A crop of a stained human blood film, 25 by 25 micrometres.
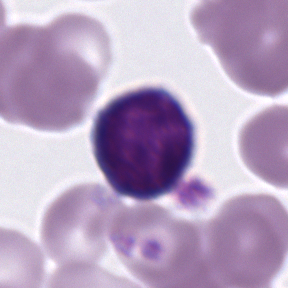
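Typical lymphocyte: the nucleated cell at the centre of a stained smear of human peripheral blood. Its nucleus fills almost the whole cell, leaving at most a very thin rim of cytoplasm. The chromatin is dense and stains dark purple, and no nucleoli are visible in the nucleus. No granules are seen in the cell.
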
